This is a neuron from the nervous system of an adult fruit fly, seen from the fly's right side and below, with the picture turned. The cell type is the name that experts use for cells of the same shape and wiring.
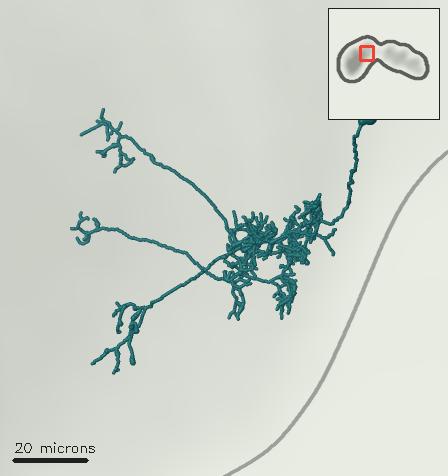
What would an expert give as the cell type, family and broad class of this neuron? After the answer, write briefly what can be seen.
It is of cell type Y11. Its family is Y. This is an optic-lobe intrinsic neuron. From left to right in the picture it spans about 85 microns. Dozens of branch ends can be seen.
